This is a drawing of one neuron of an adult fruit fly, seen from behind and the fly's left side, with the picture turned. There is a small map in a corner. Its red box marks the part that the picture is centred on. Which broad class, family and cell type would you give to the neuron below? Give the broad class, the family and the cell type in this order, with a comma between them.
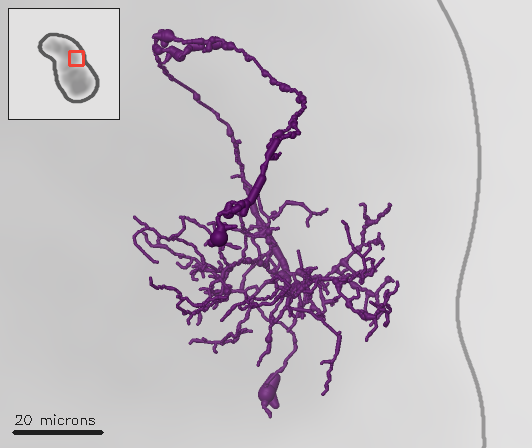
nerve-cord intrinsic neuron, hemilineage 09A, IN09A021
